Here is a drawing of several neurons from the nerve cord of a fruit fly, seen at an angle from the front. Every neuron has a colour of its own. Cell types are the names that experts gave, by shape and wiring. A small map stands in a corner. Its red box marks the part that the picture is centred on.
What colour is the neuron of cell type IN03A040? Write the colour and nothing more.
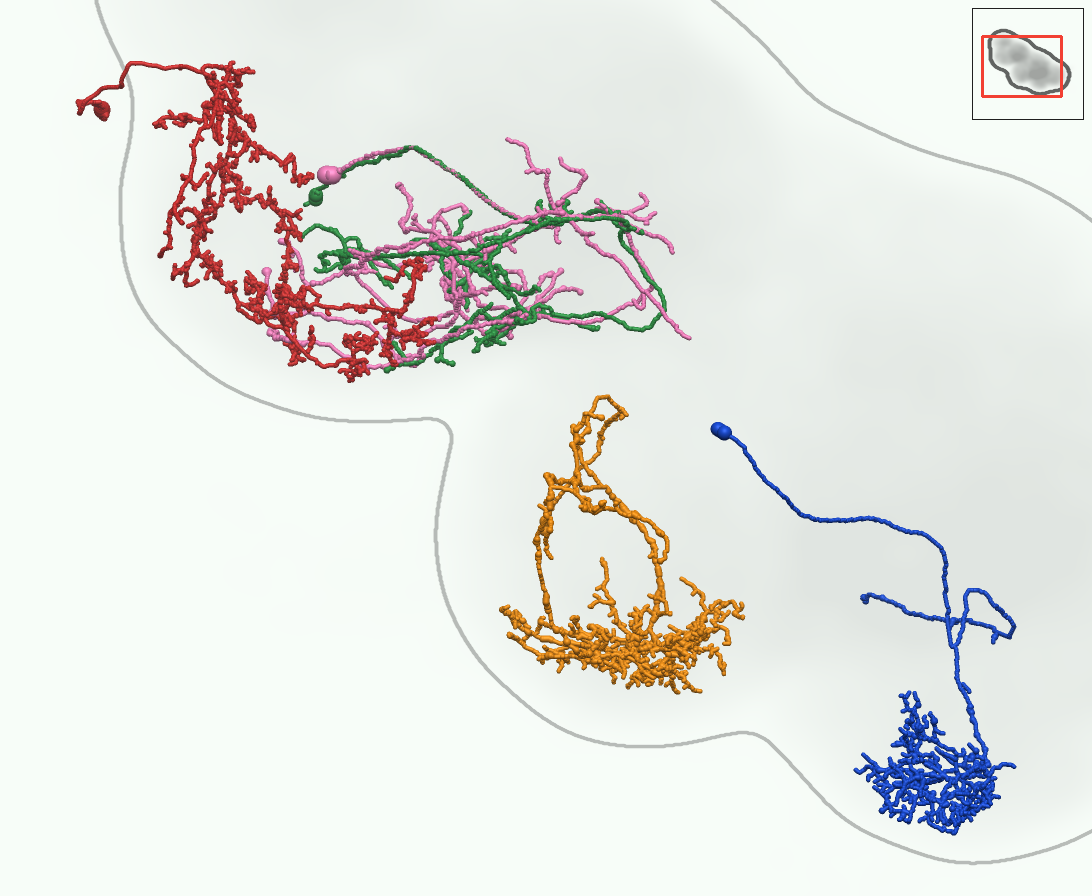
orange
